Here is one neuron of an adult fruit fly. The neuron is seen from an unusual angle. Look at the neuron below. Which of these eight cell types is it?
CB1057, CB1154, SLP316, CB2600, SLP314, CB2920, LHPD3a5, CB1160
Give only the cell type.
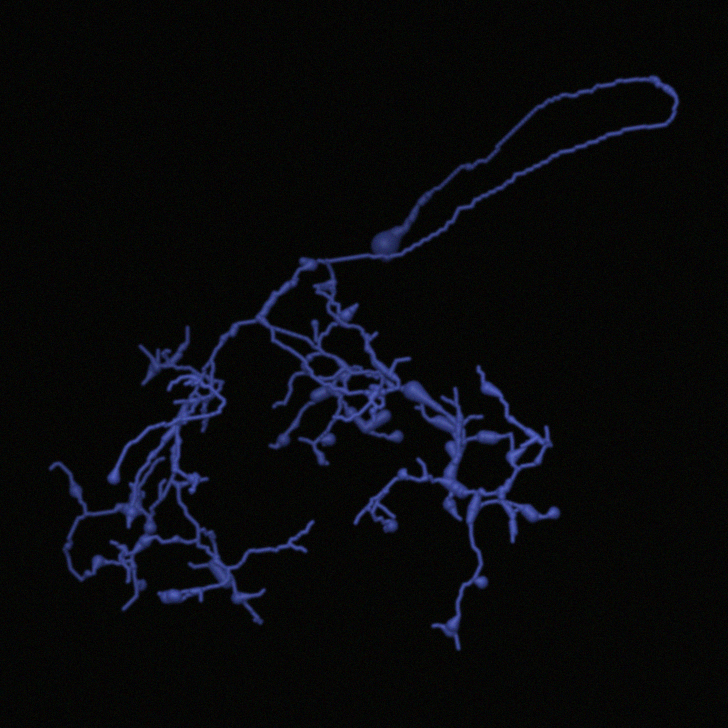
LHPD3a5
